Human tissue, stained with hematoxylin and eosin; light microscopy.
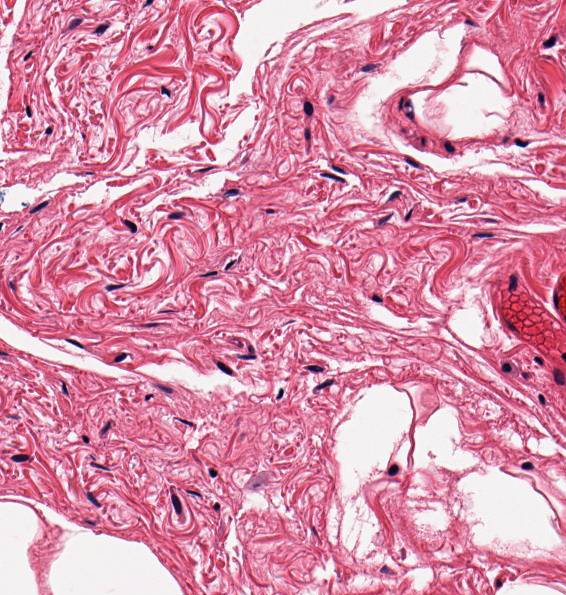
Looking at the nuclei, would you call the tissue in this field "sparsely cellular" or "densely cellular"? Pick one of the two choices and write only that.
Sparsely cellular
